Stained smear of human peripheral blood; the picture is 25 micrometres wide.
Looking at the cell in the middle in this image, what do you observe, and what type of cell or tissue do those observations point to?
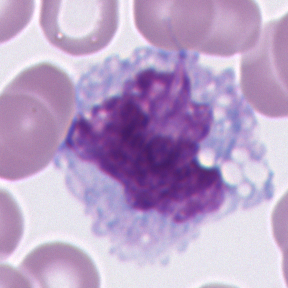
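An irregular outline with a frayed, ruffled edge surrounds this cell. Its chromatin stains deep purple, streaked with paler lines. Plentiful pale grey-blue cytoplasm holds several clear round vacuoles to the lower right of the nucleus. This cell is a monocyte.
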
